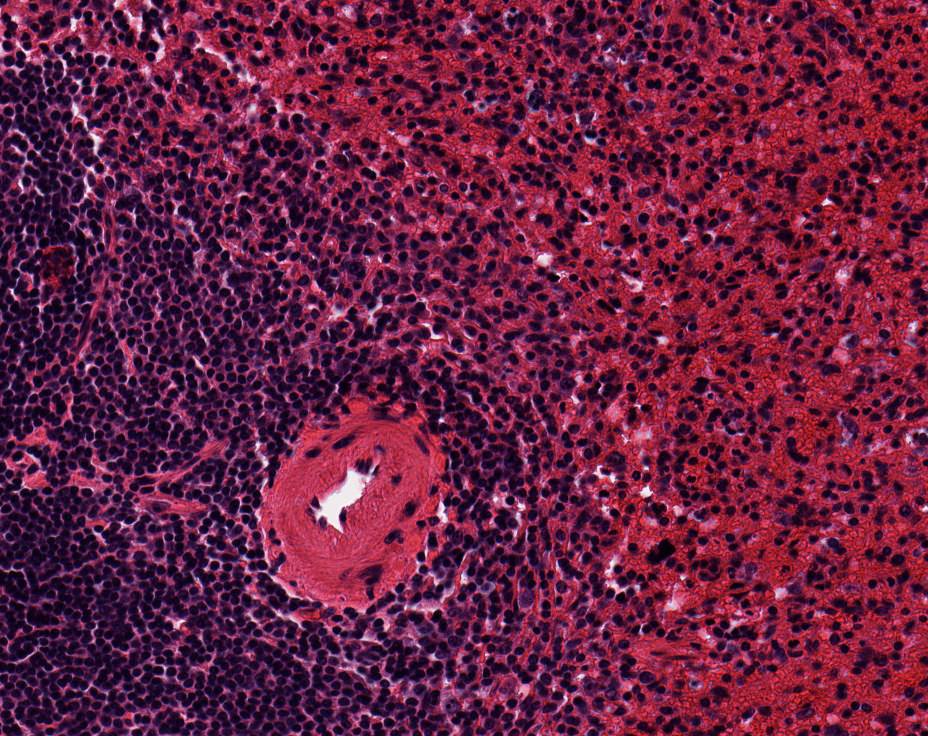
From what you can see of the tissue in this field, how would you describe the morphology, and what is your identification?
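Looking left, there is a dark purple, densely cellular region of closely packed small lymphocytes with round, dark nuclei and scant cytoplasm. The upper and right side is red and blood-rich, with abundant red blood cells between scattered nucleated cells. This is spleen.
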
